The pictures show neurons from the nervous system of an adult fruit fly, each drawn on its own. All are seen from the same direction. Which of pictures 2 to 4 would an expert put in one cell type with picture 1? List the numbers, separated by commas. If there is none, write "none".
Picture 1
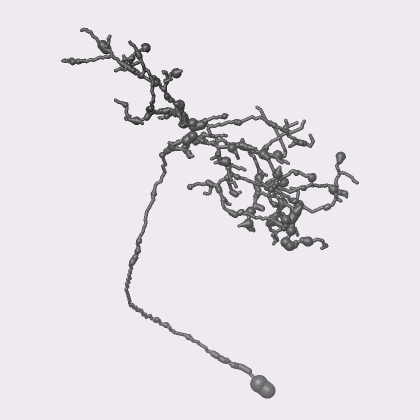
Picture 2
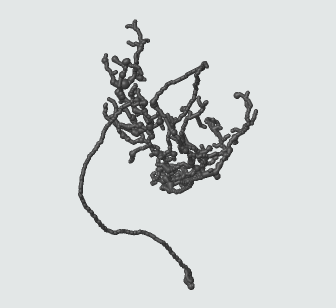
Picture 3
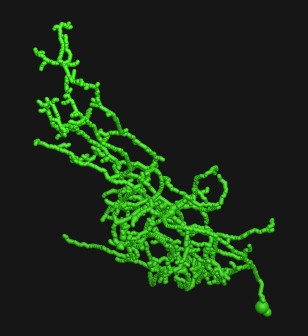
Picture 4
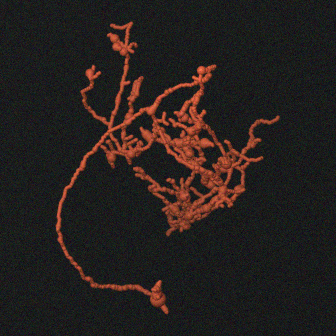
none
